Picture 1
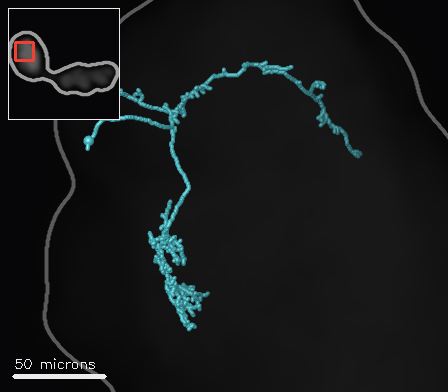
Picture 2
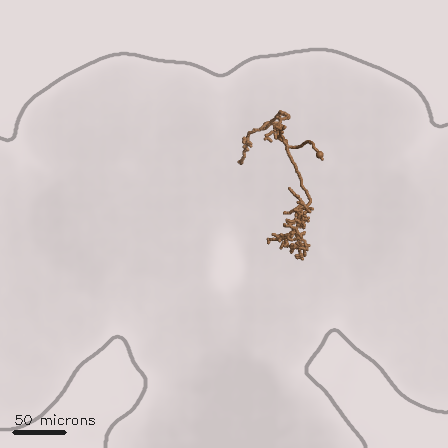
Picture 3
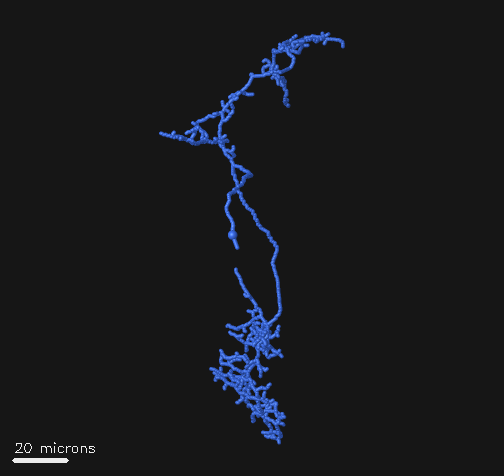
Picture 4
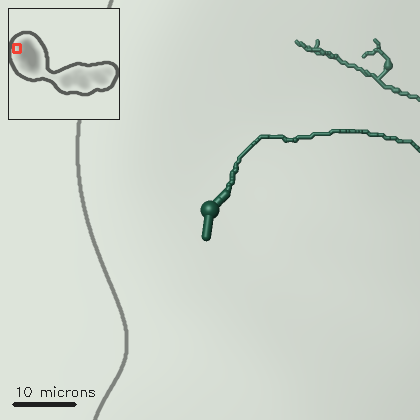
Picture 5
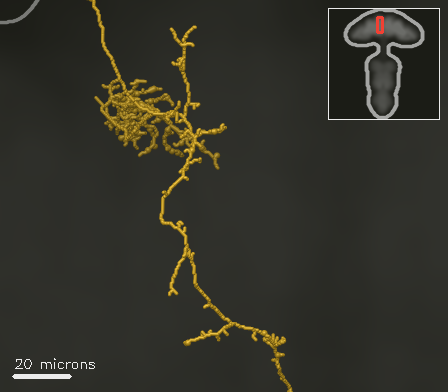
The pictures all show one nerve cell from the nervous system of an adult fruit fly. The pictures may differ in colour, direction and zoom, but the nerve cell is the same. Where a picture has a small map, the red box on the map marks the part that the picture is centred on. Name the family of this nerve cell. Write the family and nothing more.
hemilineage CREa2_ventral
